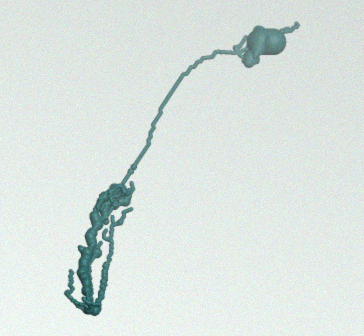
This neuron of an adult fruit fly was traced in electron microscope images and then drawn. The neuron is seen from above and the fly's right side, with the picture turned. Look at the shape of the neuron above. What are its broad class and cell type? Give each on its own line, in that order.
optic-lobe intrinsic neuron
Lai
